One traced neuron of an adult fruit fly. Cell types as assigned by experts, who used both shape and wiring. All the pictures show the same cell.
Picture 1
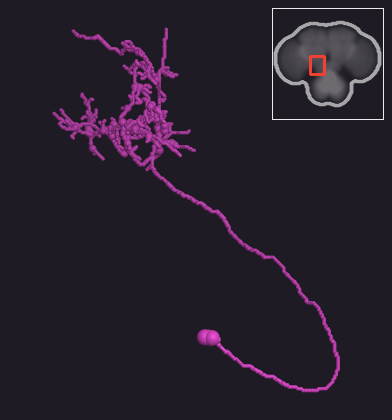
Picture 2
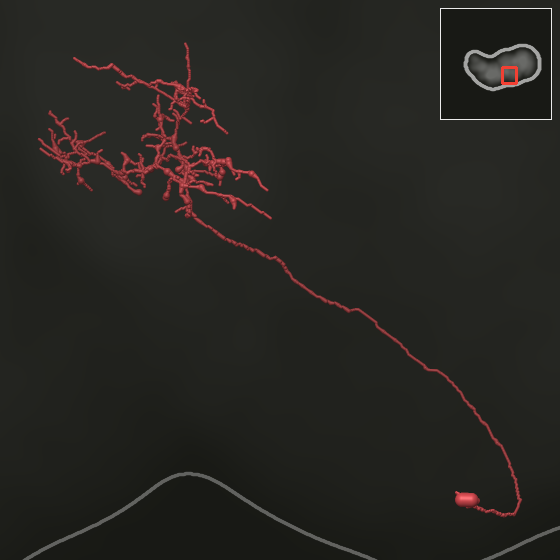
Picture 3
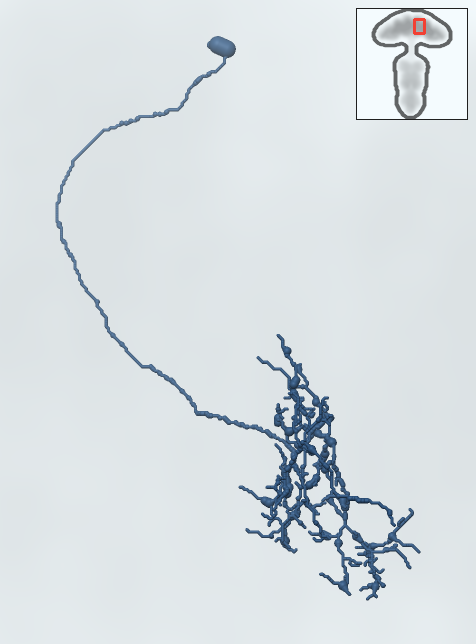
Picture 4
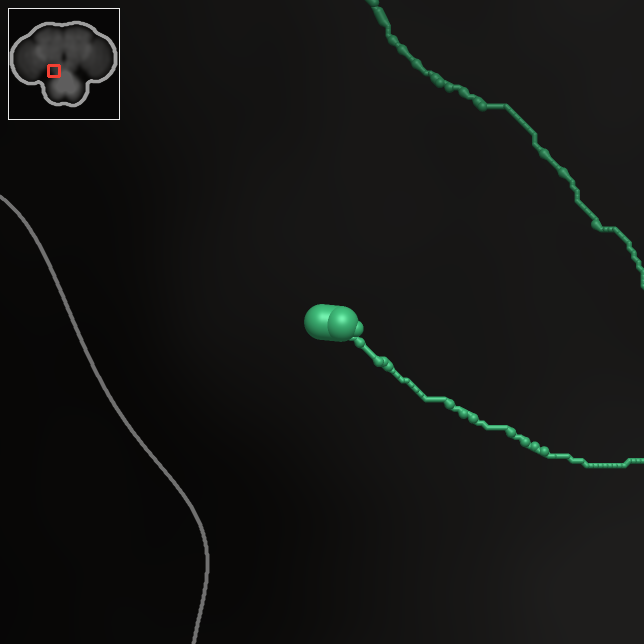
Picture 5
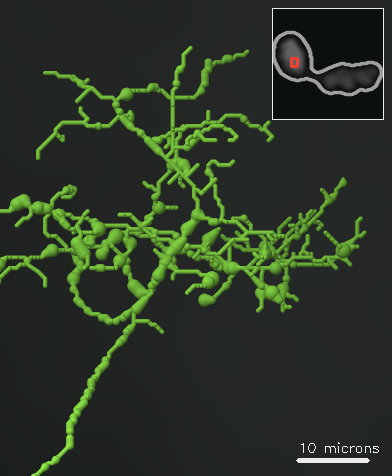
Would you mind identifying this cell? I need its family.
hemilineage MD3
